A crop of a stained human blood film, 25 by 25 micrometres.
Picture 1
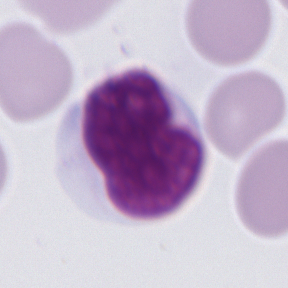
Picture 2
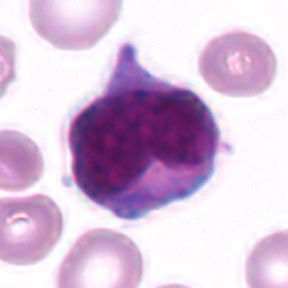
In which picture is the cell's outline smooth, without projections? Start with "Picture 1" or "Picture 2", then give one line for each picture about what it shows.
Picture 1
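Picture 1: The cell outline is round and smooth.
Picture 2: A single tapering cytoplasmic projection points upward from the top of the cell.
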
